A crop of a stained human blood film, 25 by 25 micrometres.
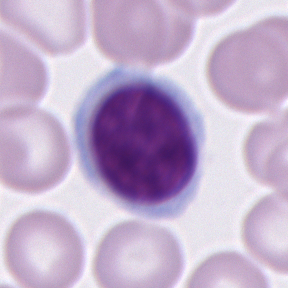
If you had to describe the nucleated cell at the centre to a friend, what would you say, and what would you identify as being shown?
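Smooth oval nucleus, no indentation or lobes, about 11 by 9 micrometres, filling about 70% of the cell's area. Thin pale blue rim of cytoplasm, wider on the left side than on the right. No visible granules in the cytoplasm. Typical lymphocyte.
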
